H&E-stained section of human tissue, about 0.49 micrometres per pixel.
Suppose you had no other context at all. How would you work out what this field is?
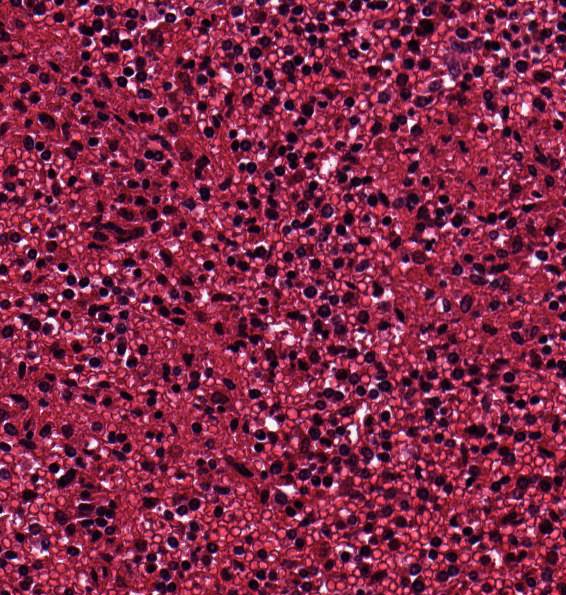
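Filling this field is red pulp of the spleen. Closely packed small round red blood cells with pale centres form the background of a diffuse, unbroken sheet, among many small nucleated cells spread fairly evenly, with no organized units.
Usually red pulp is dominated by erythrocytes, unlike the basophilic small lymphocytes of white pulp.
No epithelium or glands are present.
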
